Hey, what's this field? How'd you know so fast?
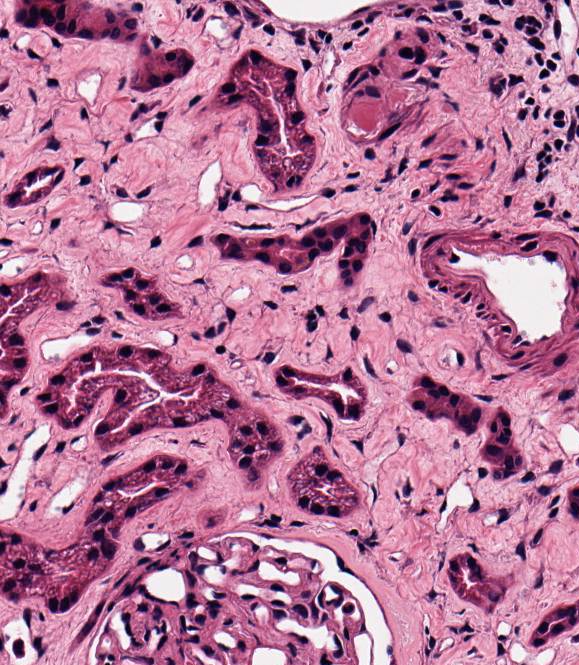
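It's cortical labyrinth of the kidney. The clincher is the glomerulus at bottom centre, open capillary loops in a clear space inside a thin capsule.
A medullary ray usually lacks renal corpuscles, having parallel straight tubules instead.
Small, widely separated tubules lie in abundant stroma, and a thick-walled muscular vessel with a wide, irregular empty lumen sits on the right at mid-height.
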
